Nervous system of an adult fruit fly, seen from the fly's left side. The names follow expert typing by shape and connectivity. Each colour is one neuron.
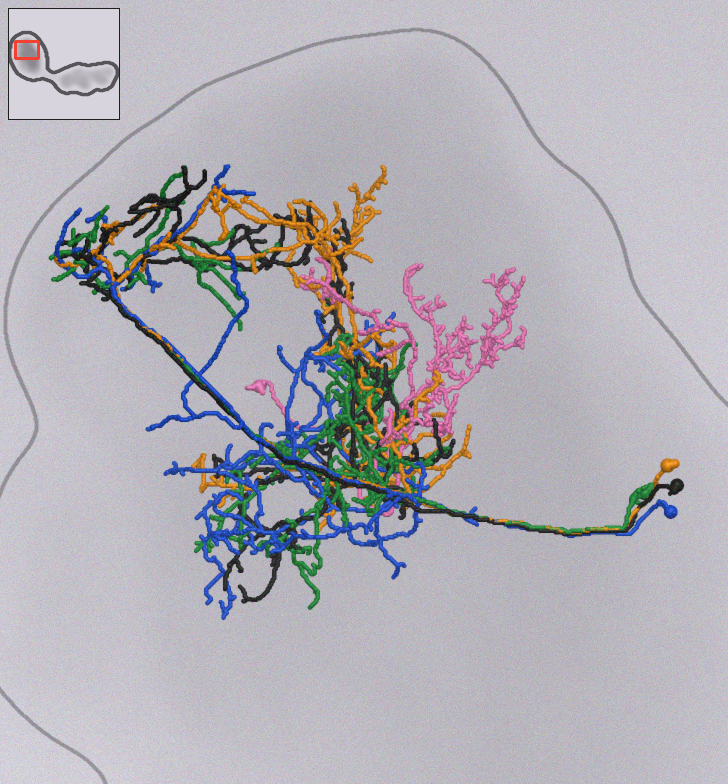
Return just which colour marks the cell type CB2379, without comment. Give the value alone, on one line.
pink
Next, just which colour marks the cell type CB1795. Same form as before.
black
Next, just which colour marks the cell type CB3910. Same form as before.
blue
